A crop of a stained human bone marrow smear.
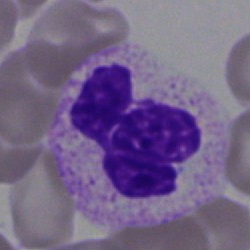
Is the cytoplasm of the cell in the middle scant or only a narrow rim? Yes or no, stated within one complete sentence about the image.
No, in this cell the cytoplasm is abundant.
